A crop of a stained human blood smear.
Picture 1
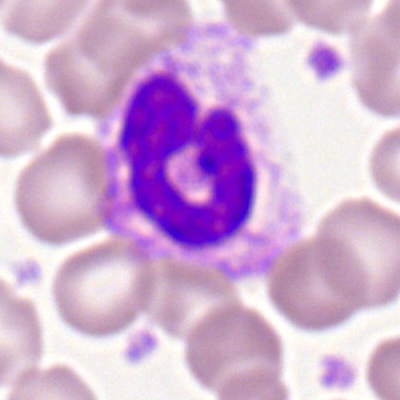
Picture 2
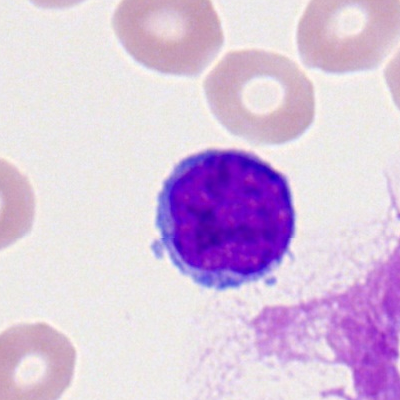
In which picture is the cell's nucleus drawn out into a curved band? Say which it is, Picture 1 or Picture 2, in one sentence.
Picture 1 contains the cell with a nucleus curved into a band and no separate lobes.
